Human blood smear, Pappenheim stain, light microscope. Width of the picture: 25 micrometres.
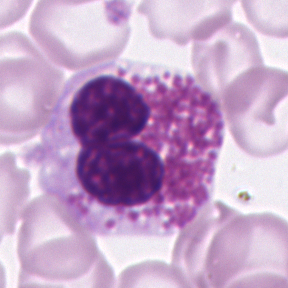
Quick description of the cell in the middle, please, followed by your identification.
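Position of the nucleus: the left half of the cell. Nucleoli: none can be seen. Granules: most densely packed in the right half. Outline: roughly round. This cell is an eosinophil.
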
